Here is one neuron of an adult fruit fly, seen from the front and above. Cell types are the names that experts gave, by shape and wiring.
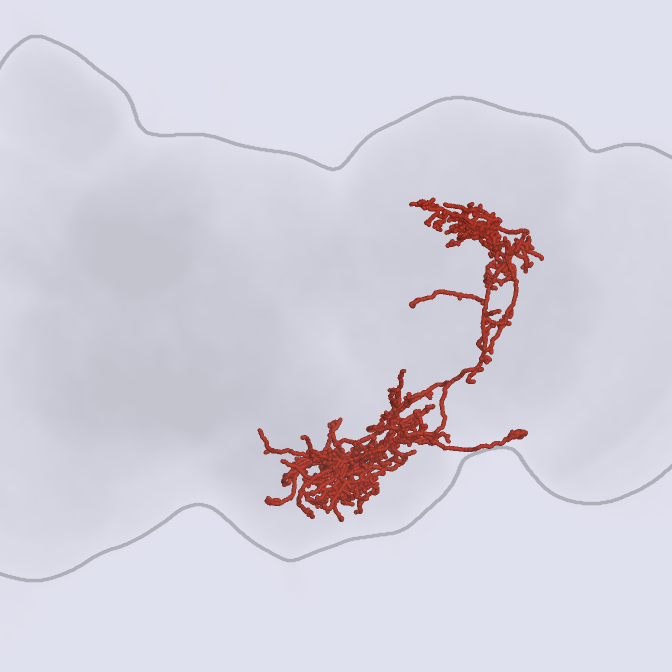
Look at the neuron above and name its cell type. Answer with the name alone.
GNG700m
